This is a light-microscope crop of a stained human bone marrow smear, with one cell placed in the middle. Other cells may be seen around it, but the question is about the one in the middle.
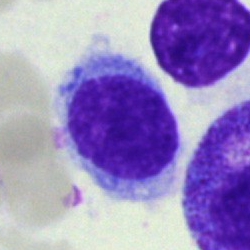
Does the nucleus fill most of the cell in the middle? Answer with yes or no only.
Yes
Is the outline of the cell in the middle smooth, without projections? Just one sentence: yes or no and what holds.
No, projections, blebs or tags, or a frayed edge, break the outline of this cell.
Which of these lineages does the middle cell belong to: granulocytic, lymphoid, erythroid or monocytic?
lymphoid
